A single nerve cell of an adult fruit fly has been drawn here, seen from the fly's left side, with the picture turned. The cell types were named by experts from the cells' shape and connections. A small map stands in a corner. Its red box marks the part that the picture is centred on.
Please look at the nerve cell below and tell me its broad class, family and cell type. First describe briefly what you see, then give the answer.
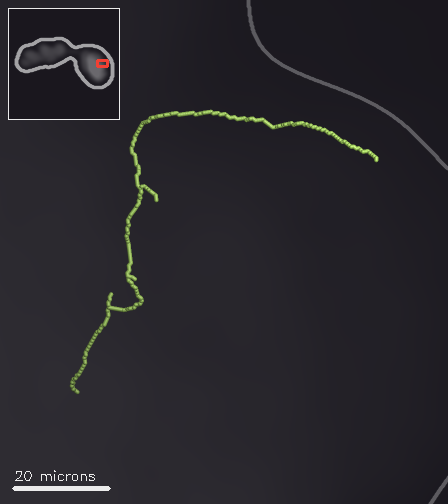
The drawing shows no cell body. From left to right in the picture it spans about 65 microns. It has a dozen or fewer branch ends. Its broad class is sensory neuron entering the brain. The name of its family is class olfactory. It is of cell type ORN_VM6l.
